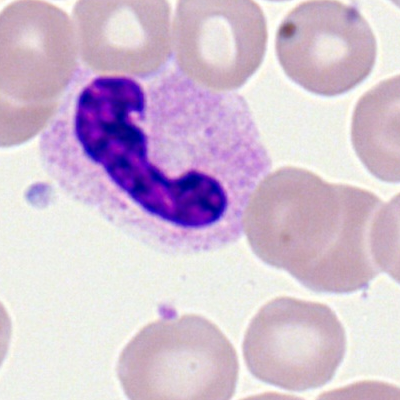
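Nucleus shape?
A single curved band, not divided into separate lobes.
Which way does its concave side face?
Up and to the right.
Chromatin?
Dark purple, coarsely clumped.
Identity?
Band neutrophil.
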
